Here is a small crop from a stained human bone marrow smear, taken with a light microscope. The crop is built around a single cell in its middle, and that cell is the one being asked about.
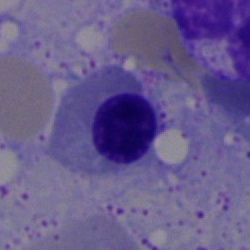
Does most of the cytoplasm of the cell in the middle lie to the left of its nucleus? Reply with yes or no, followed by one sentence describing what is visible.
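Yes. The nucleus sits off-centre, toward the right side of the cell.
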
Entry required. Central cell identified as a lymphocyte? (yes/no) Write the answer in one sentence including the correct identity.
No, the central cell is a normoblast; it should not be labelled a lymphocyte.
